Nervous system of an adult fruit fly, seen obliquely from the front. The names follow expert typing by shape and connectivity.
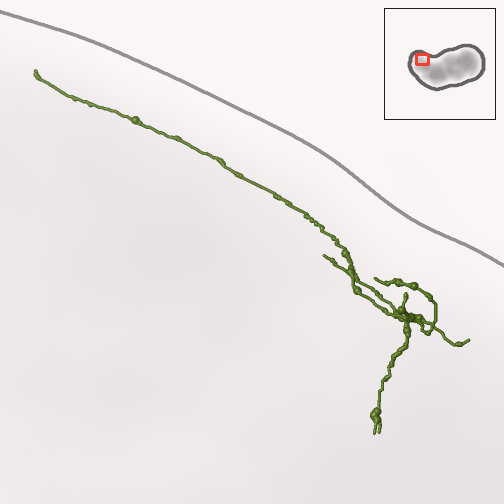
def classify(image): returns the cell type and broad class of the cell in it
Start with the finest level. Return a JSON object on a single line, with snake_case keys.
{"cell_type": "SNxx21", "broad_class": "sensory neuron entering the nerve cord"}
